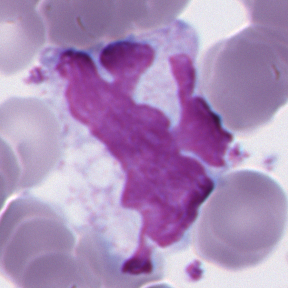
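Monocyte: see how its nucleus is irregular and folded, split into several lobes, and fills a large share of the cell. Most of the cytoplasm sits to the left of the nucleus, and the outline is irregular rather than round.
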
